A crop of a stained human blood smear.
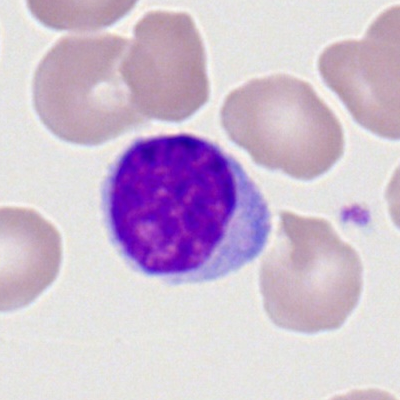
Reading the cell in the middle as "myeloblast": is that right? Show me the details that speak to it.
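No, that isn't a myeloblast; it's a lymphocyte. What settles it is the chromatin, which is dark purple and clumped, with paler patches between the clumps.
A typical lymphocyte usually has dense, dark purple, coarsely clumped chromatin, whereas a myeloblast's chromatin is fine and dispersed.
The pale blue cytoplasm is in keeping with a lymphocyte as well.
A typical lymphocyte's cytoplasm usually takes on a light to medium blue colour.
Beyond that, the outline is roughly round, most of the cytoplasm sits as a crescent on the right side of the nucleus, and there are no distinct granules or vacuoles in it.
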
